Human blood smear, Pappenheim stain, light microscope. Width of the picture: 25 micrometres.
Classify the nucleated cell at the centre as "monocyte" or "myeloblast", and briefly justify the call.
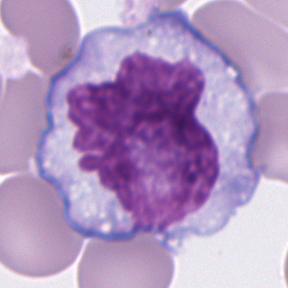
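The cell is a monocyte. Its nucleus, about 16 by 13 micrometres, is irregular and folded, with lobe-like bulges along the left side. The nucleus lies low, nearly reaching the lower edge of the cell, so the widest band of cytoplasm is above it. Many tiny pale, clear dots are sprinkled through the cytoplasm. The outline is wavy, with small shallow bumps but no long projections.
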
